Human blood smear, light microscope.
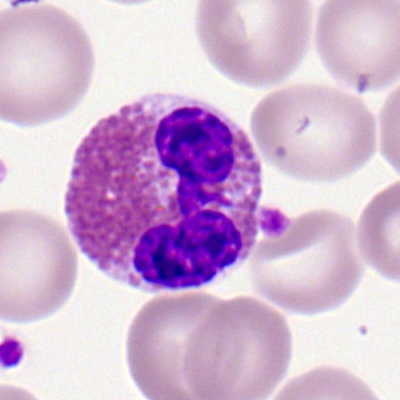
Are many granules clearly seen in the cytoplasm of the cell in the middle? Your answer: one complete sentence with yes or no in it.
Yes, the cell's cytoplasm contains many granules that can be seen.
